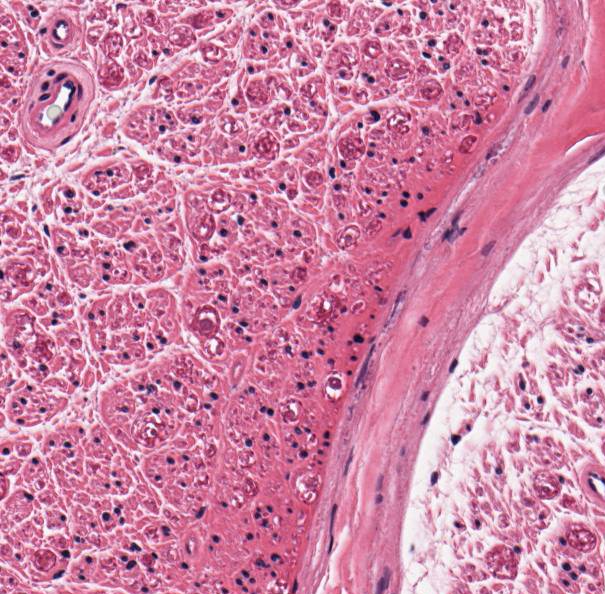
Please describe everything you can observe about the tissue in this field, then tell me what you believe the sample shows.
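Tightly packed round cross-sectioned profiles fill a large compartment over the left two-thirds, divided by thin pale strands into polygonal clusters. A similar compartment lies lower right. Small dark oval nuclei lie between profiles. Upper left: small thick-walled vessel, lumen open. This is tibial nerve.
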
